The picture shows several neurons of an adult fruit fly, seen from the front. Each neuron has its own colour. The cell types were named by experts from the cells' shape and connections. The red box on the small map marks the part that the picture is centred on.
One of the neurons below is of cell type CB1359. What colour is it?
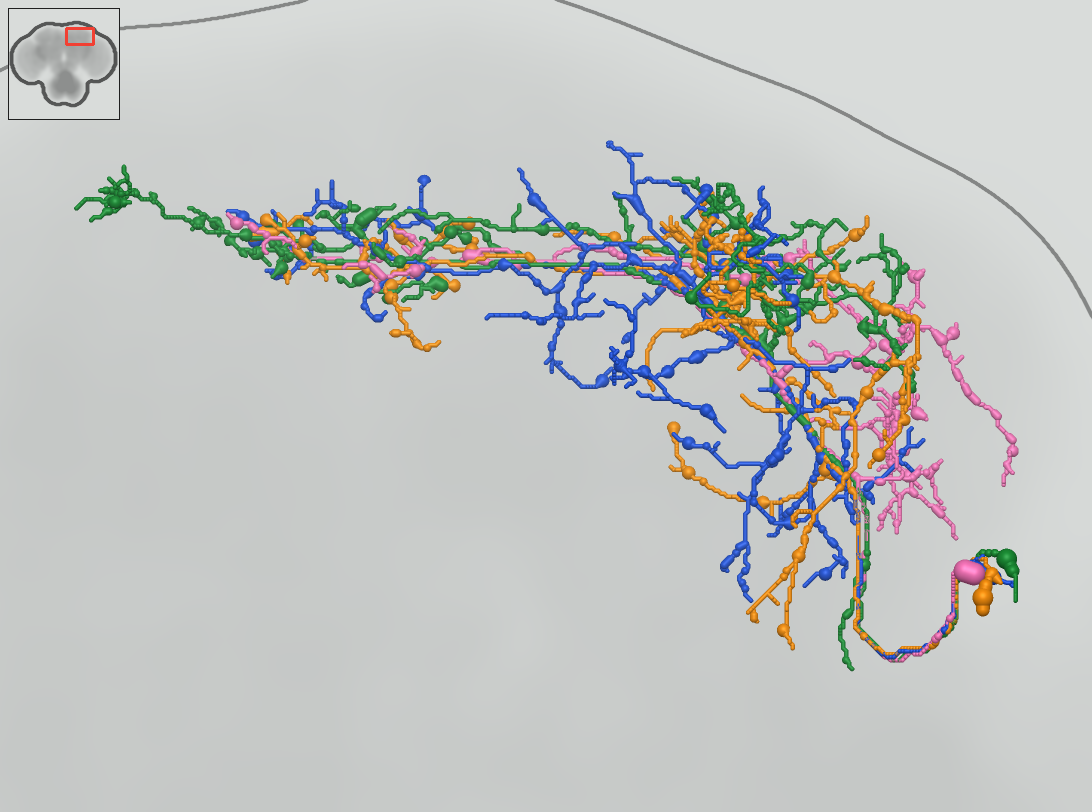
pink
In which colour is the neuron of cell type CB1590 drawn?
orange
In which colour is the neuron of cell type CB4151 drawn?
green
